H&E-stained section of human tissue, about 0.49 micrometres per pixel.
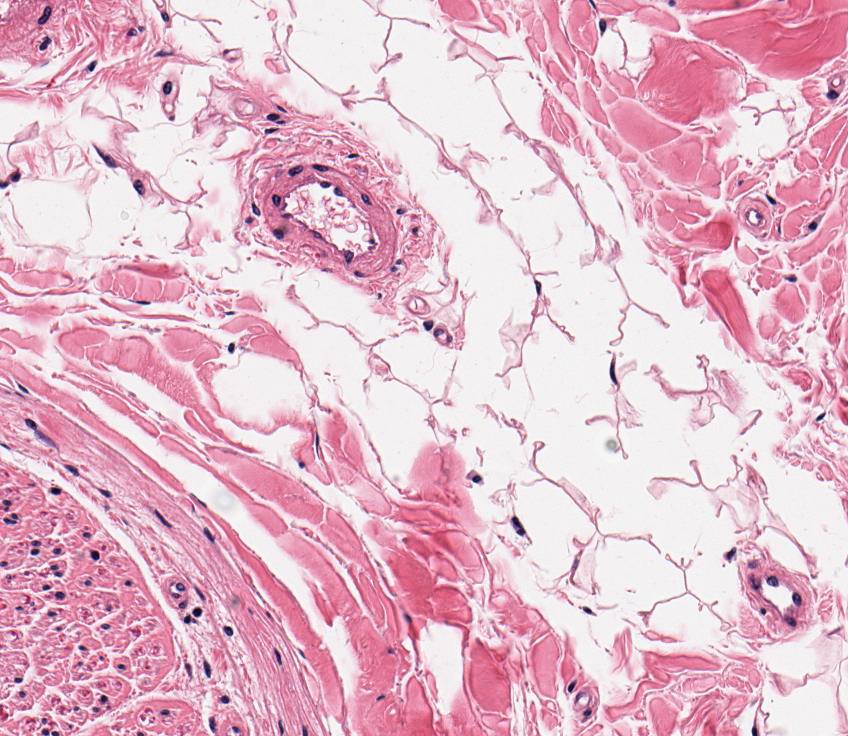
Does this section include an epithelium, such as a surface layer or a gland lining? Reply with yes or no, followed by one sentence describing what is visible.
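No. No epithelium or glands are present anywhere in the field.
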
